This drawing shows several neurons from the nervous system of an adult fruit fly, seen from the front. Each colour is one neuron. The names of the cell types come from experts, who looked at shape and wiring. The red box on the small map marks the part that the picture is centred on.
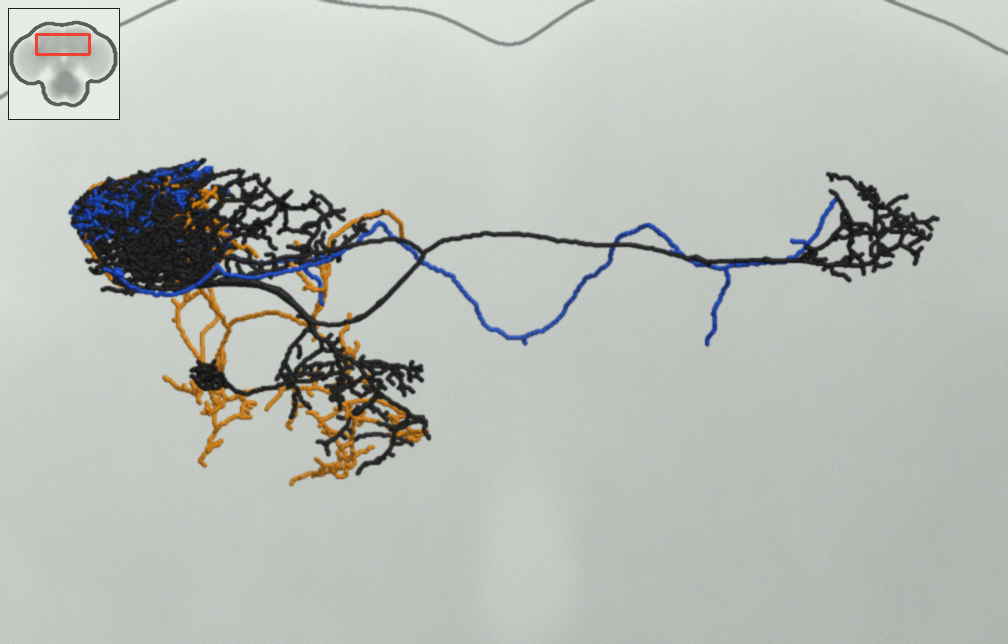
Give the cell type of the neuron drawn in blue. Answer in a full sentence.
The cell type is AOTU008.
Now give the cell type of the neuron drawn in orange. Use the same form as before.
The cell type is AOTU059.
